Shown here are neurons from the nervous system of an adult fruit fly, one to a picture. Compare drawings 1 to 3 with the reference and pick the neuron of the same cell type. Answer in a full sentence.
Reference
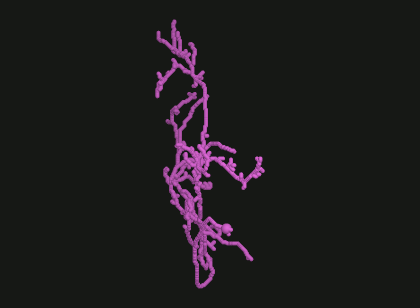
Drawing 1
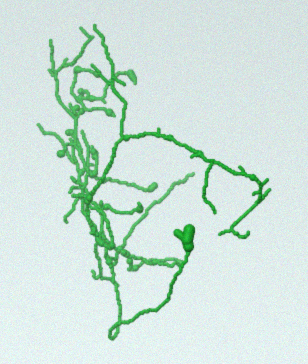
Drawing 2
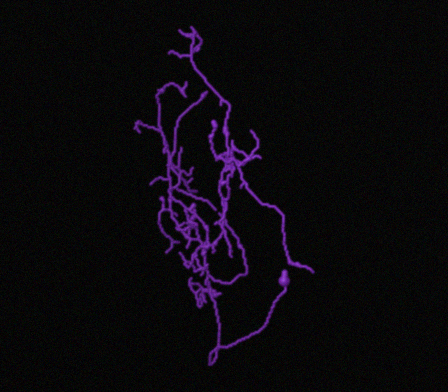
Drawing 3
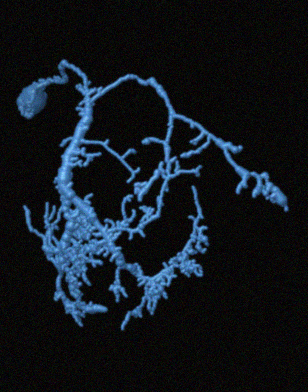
Drawing 2 is of the same cell type.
